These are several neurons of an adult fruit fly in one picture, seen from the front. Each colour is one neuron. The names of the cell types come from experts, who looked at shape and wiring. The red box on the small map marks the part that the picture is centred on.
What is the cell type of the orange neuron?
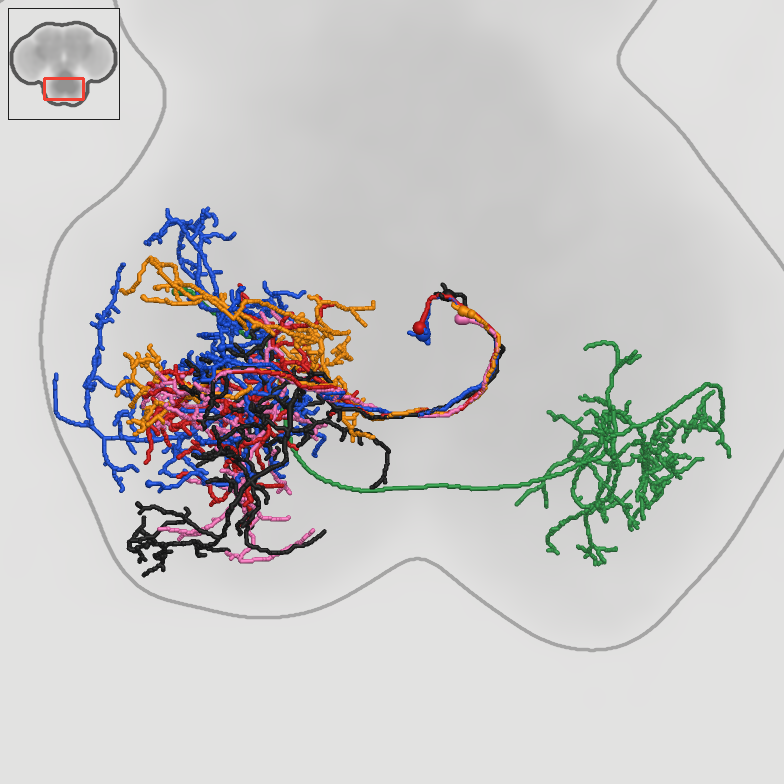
IN01A063_c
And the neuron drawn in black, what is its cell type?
IN01A056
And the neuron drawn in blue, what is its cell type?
IN01A034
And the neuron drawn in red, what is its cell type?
IN01A074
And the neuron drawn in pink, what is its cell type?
IN01A085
